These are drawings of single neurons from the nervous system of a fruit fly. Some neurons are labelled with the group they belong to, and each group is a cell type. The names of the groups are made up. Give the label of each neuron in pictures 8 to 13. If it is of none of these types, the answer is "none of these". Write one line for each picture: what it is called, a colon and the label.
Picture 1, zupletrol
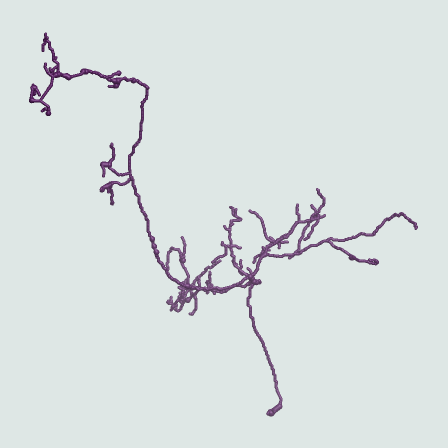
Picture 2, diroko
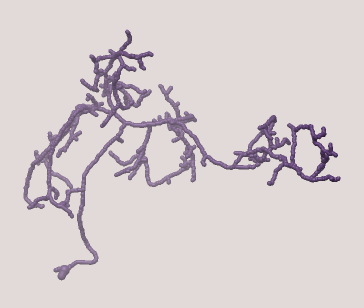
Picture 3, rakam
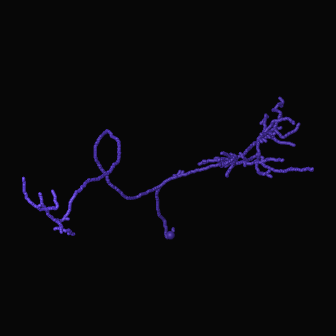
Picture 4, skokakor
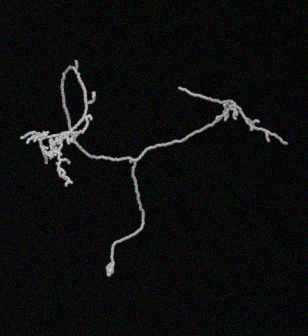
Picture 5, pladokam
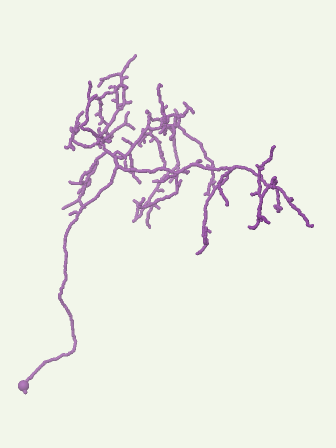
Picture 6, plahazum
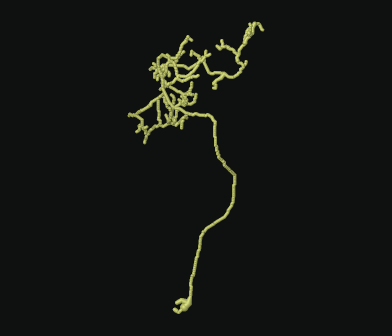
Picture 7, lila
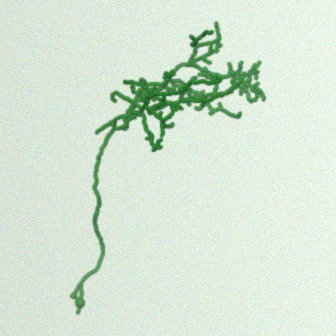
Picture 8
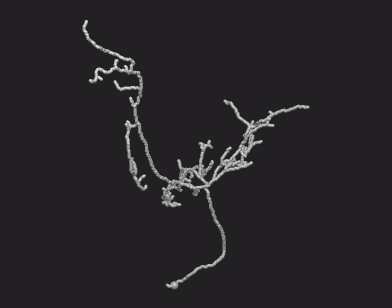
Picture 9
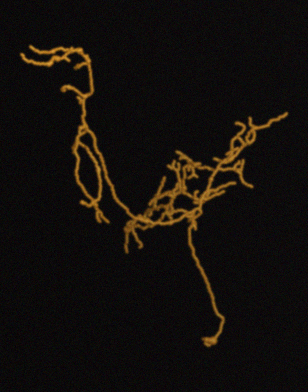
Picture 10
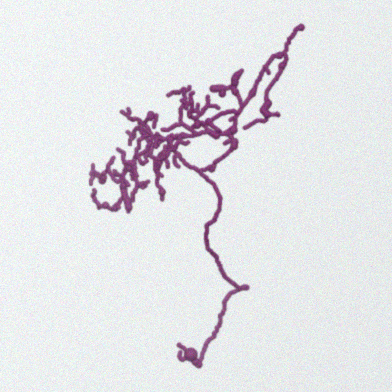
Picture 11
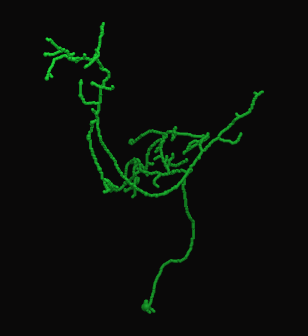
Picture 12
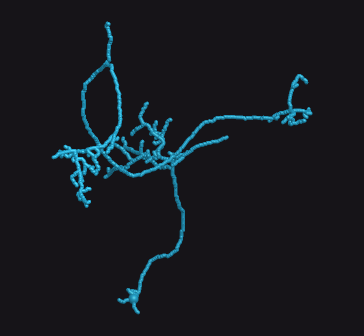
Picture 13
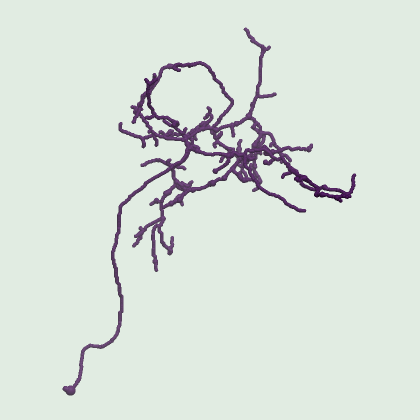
8: zupletrol
9: zupletrol
10: plahazum
11: zupletrol
12: none of these
13: pladokam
